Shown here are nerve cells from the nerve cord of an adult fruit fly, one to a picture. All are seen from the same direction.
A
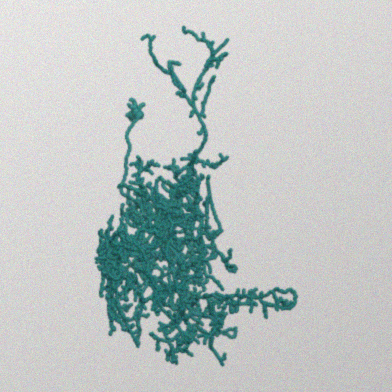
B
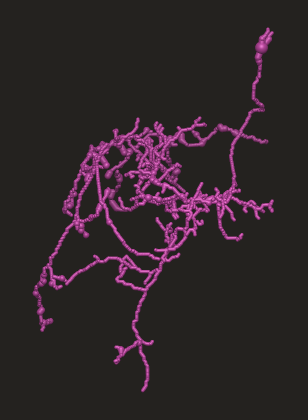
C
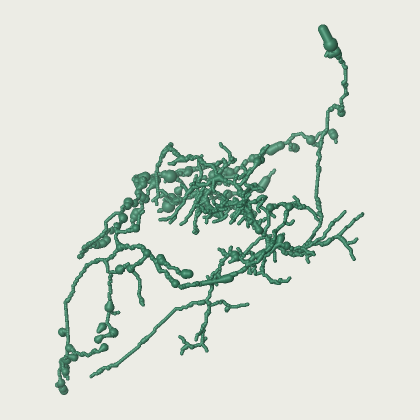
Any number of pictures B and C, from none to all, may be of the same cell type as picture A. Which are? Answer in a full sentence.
None of them is of the same cell type.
